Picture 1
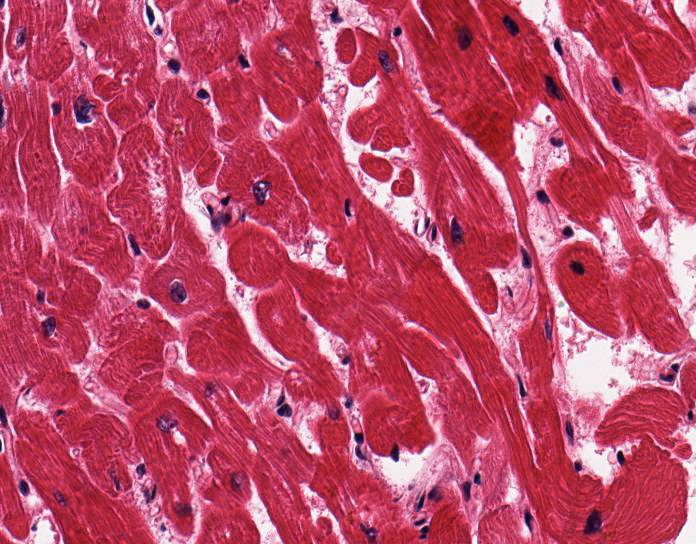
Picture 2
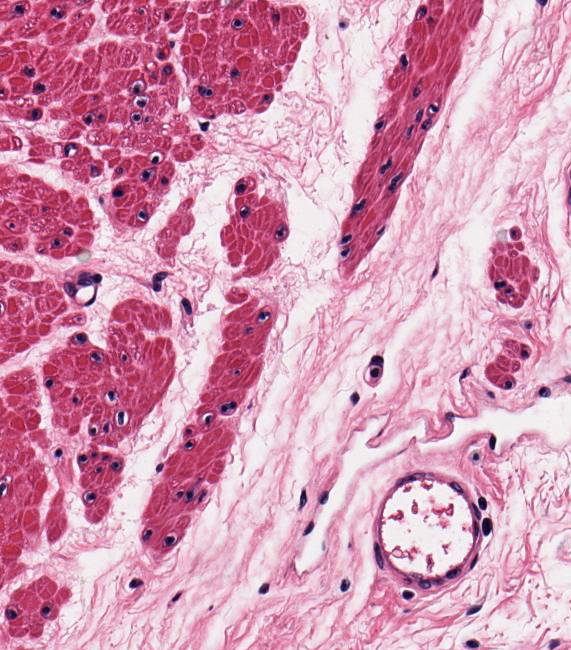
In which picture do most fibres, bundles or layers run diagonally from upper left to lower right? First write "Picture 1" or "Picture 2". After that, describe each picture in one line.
Picture 1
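Picture 1: Most of the muscle fibres run obliquely from the upper left toward the lower right of the field.
Picture 2: The elongated muscle bundles in the centre of the field run diagonally from lower left to upper right.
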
